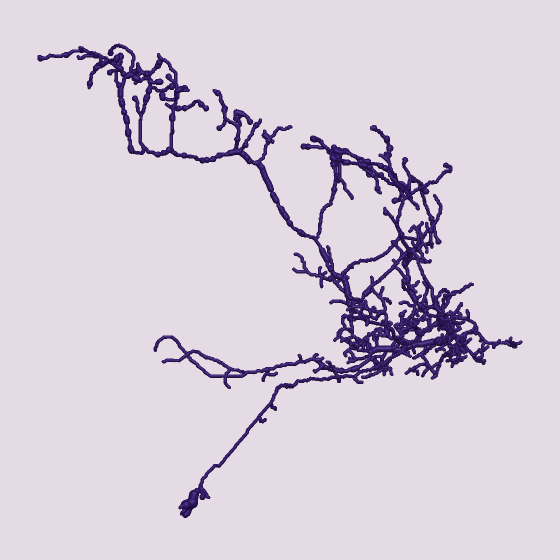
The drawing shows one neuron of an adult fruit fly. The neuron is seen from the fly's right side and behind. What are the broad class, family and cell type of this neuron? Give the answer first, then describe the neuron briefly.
Its broad class is nerve-cord intrinsic neuron. The family is hemilineage 05B. It is of cell type IN05B041. As drawn here it is about as wide as it is tall.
